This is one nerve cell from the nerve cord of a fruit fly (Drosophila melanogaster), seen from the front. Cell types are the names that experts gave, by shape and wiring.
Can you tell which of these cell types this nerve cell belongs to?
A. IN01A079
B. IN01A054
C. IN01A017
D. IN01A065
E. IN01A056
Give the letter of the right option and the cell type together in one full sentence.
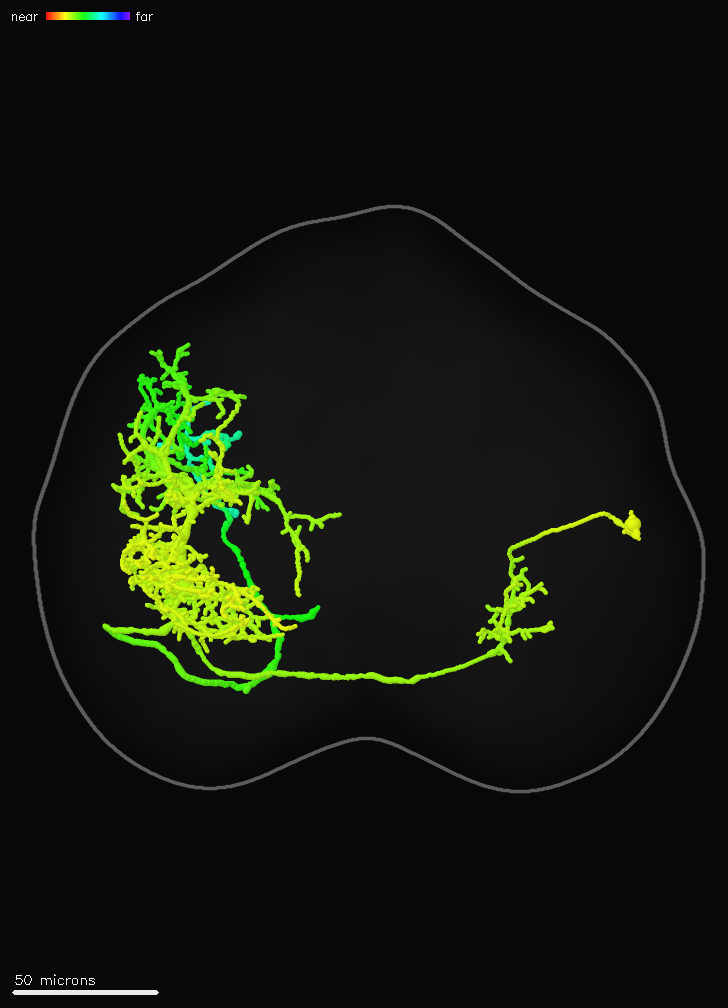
Option C gives IN01A017 as the cell type of the nerve cell.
